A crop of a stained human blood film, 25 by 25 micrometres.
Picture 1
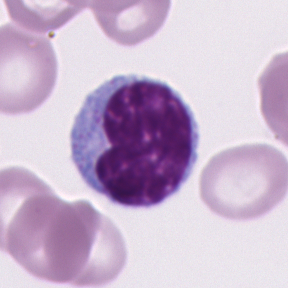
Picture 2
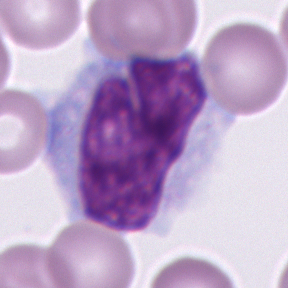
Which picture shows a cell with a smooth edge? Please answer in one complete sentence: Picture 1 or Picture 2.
The smooth outline belongs to the cell in picture 1.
